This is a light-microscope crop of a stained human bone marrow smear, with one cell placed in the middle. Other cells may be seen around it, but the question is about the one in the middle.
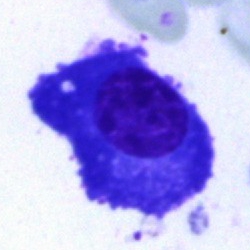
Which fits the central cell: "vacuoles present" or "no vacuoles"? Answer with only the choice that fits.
Vacuoles present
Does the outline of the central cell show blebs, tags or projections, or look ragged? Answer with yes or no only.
Yes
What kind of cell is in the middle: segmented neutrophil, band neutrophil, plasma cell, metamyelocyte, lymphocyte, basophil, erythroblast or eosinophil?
plasma cell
